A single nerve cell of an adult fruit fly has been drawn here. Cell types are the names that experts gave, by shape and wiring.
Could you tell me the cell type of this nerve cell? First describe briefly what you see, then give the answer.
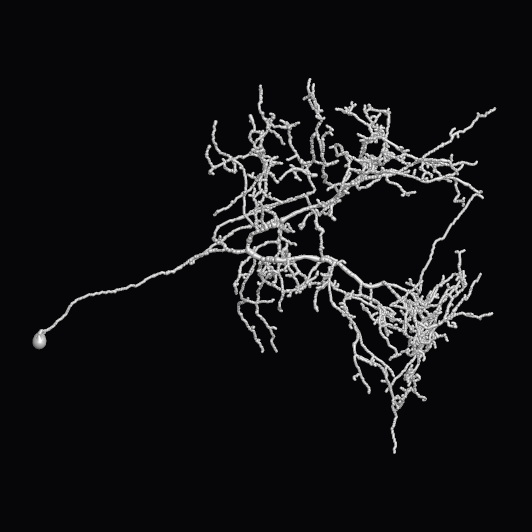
The picture shows dozens of branch ends. In this view it is about as wide as it is tall. Its broad class is central-brain intrinsic neuron. The cell type is VES108.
